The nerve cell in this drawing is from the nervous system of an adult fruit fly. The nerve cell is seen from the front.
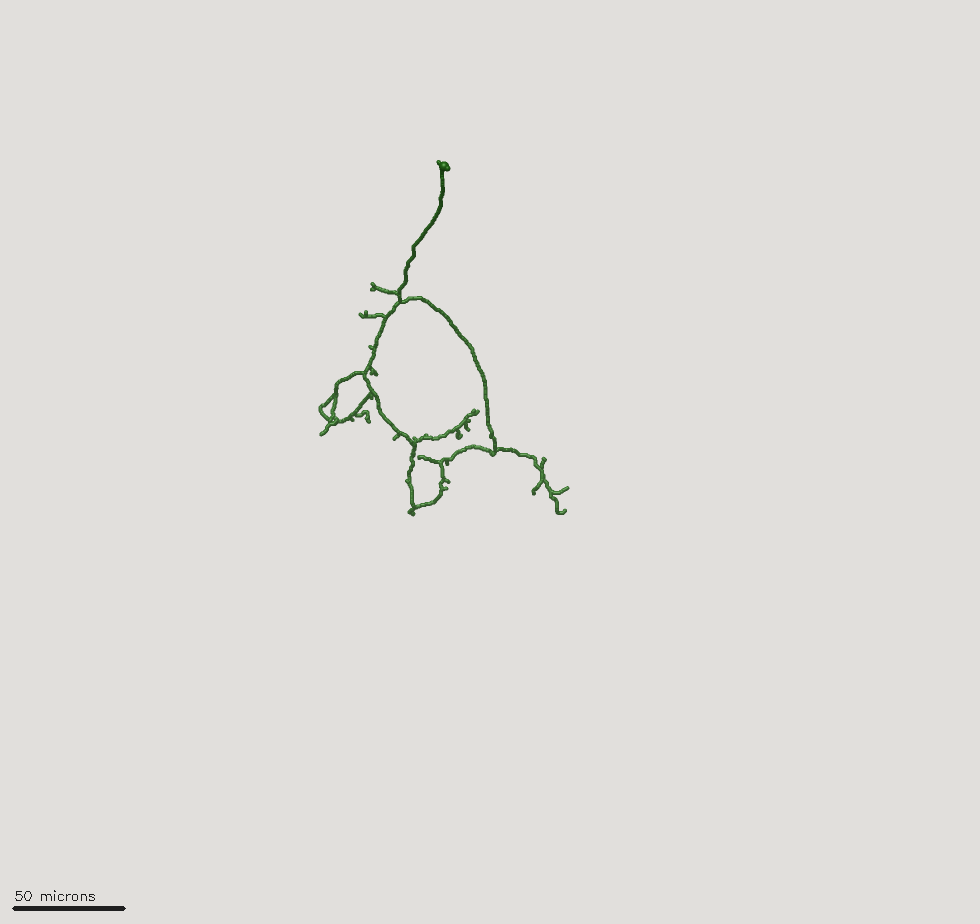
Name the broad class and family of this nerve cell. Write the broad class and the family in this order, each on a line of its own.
central-brain intrinsic neuron
hemilineage SMPad2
